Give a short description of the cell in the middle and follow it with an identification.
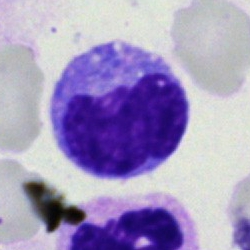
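Here the nucleus is indented on its upper side, which gives it a bean shape. It fills the lower cell, with most cytoplasm above. The chromatin is dark purple and clumped. A few small pale dots lie in the upper cytoplasm. It is a monocyte.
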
